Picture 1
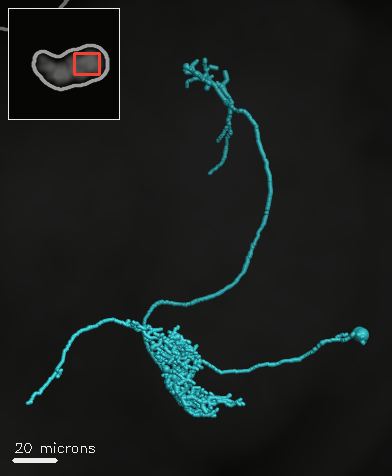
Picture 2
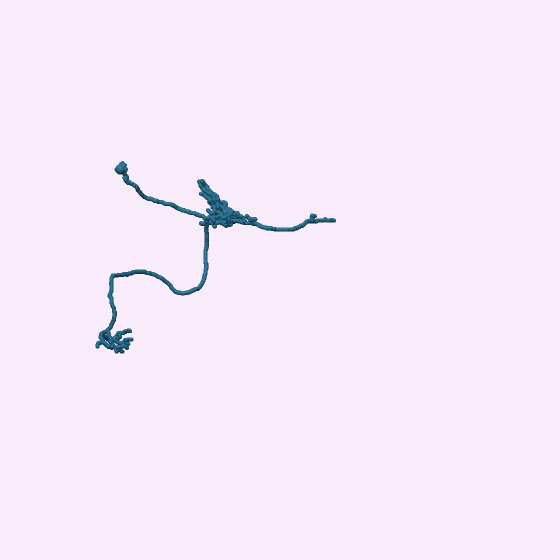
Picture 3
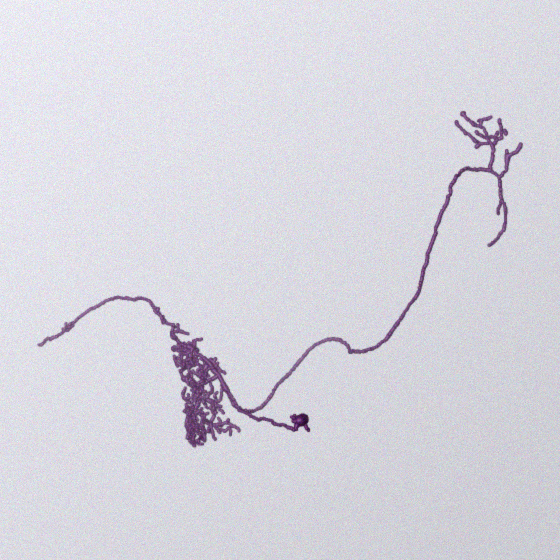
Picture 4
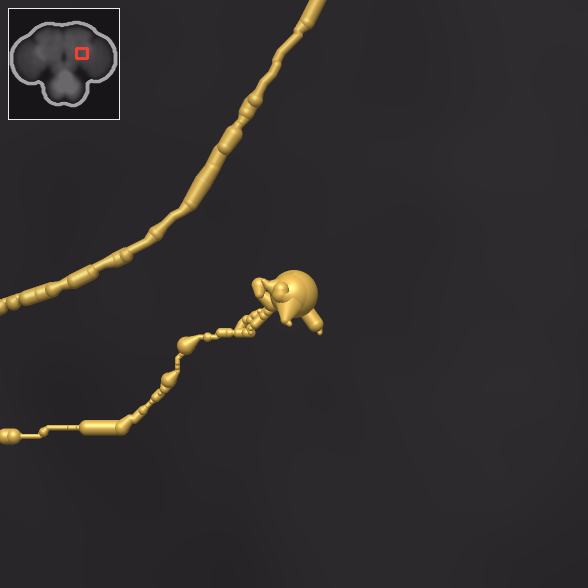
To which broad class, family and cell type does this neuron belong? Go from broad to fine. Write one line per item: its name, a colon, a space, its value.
broad class: central-brain intrinsic neuron
family: hemilineage ALl1_ventral
cell type: VP2_l2PN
